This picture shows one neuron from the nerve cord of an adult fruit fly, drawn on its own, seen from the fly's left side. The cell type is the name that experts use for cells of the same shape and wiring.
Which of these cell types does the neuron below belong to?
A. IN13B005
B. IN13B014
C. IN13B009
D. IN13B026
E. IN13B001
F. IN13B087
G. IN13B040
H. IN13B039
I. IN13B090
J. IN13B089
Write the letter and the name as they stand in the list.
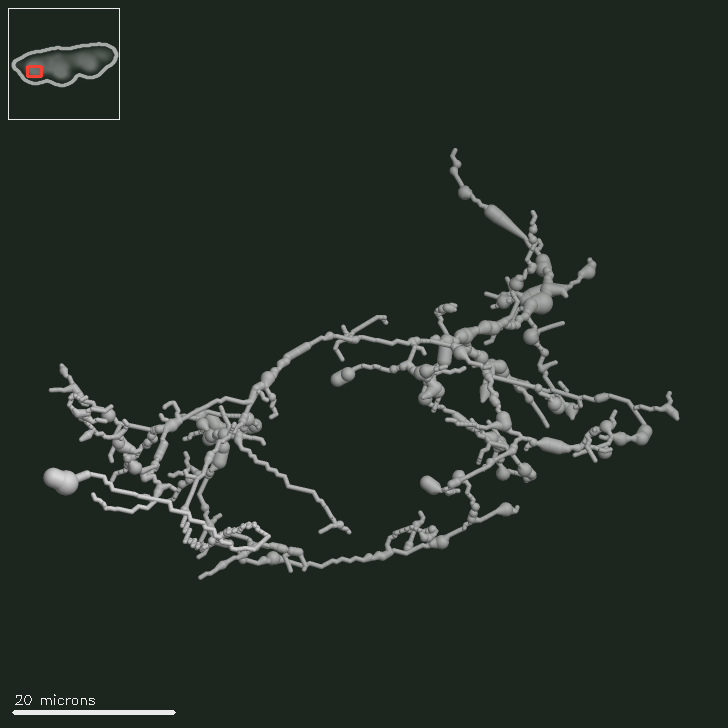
F. IN13B087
